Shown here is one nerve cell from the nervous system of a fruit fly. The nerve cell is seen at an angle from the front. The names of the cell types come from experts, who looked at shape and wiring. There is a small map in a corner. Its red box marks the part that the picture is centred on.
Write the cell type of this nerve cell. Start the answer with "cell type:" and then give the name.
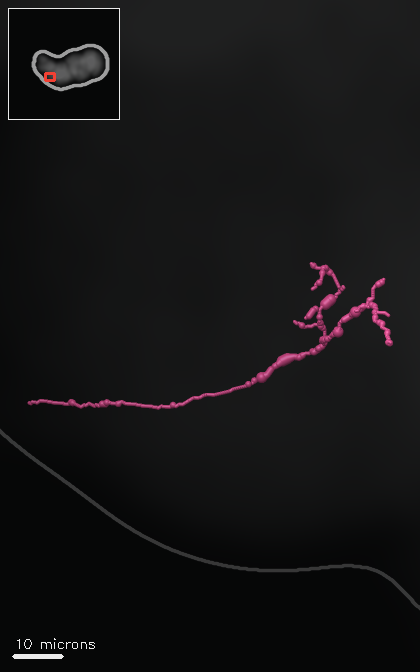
cell type: SNta30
